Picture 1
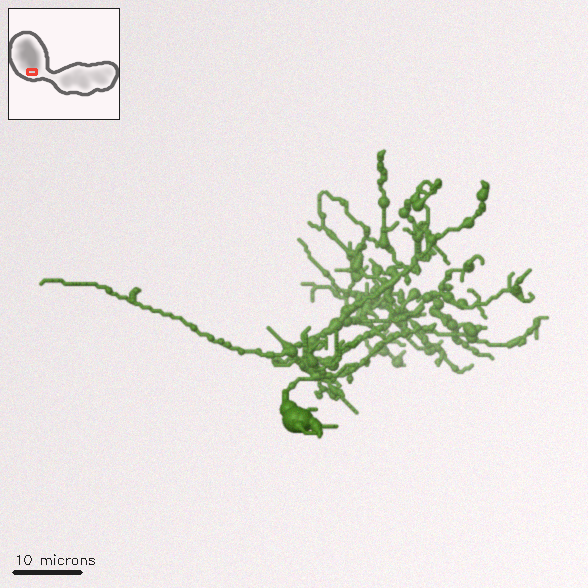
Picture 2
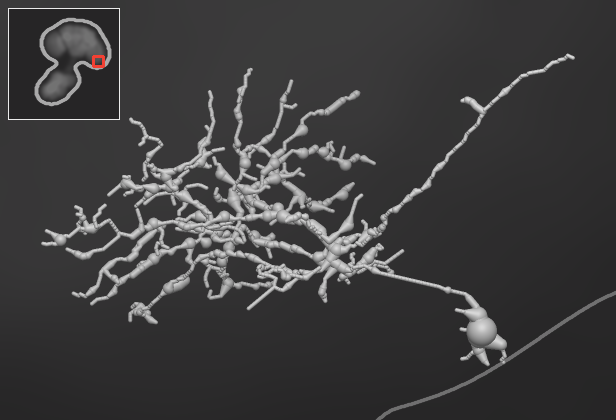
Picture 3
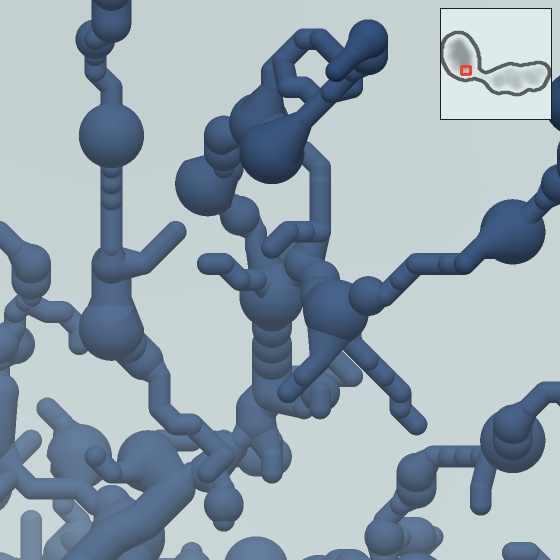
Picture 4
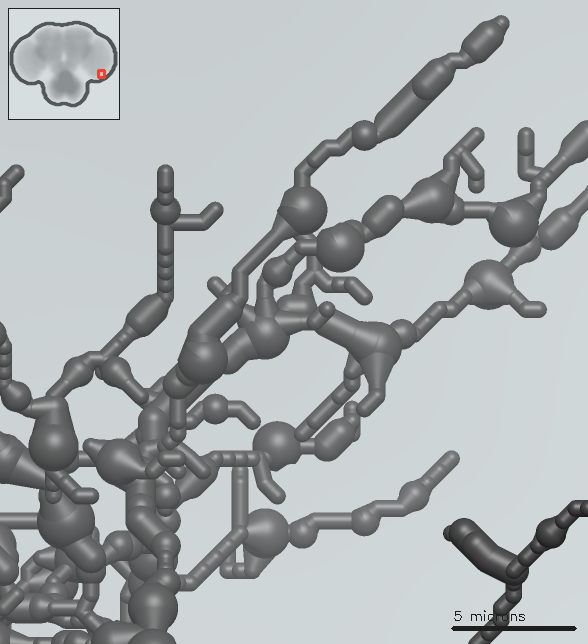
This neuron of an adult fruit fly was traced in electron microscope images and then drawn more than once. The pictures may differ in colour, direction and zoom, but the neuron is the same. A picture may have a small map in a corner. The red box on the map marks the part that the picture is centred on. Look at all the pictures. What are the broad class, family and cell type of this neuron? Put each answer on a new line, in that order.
optic-lobe intrinsic neuron
Lawf
Lawf1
